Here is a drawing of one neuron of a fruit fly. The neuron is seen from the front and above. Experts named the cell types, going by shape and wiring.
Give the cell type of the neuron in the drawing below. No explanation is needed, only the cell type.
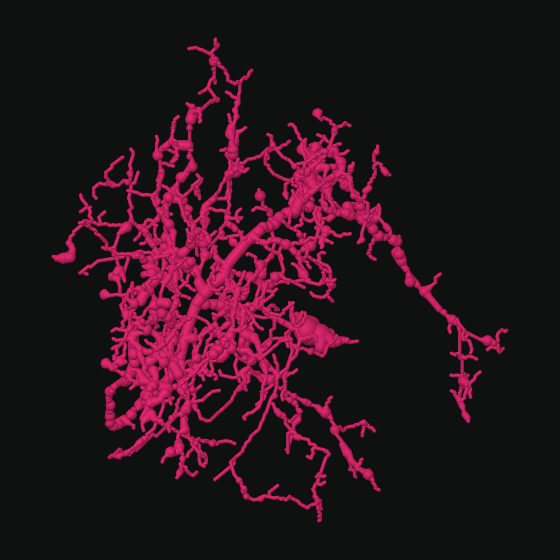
IN16B041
